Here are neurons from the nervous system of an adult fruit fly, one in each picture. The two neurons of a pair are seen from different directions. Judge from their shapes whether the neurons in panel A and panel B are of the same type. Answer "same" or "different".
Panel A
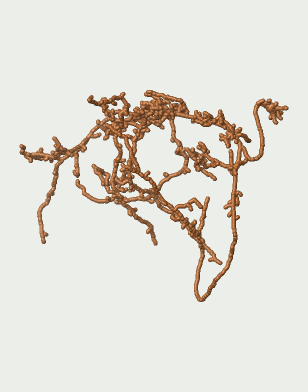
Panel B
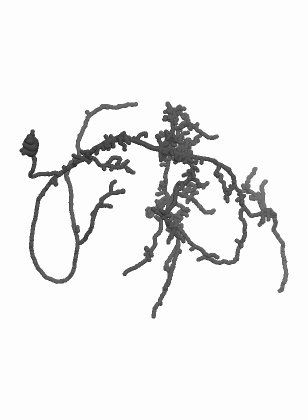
same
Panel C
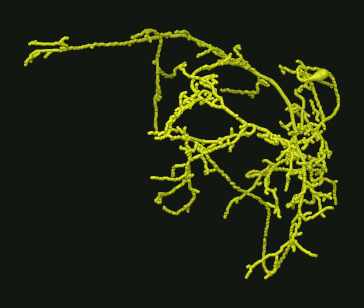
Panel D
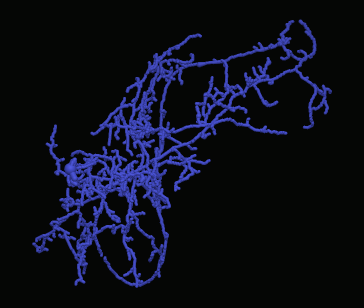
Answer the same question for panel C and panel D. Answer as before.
different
